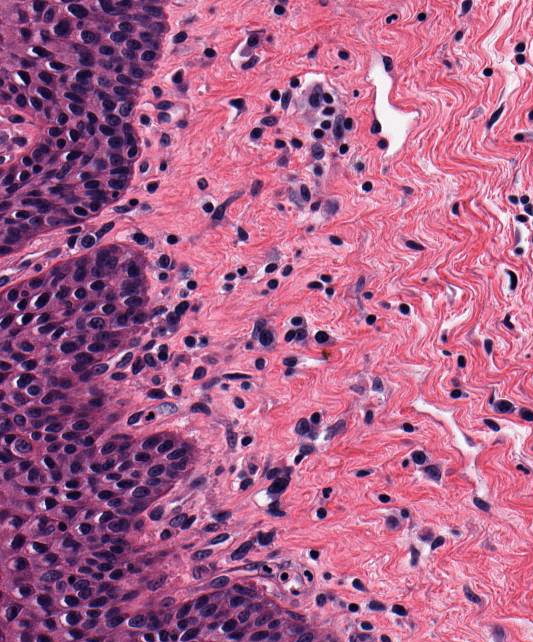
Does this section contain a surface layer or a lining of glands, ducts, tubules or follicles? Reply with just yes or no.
Yes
